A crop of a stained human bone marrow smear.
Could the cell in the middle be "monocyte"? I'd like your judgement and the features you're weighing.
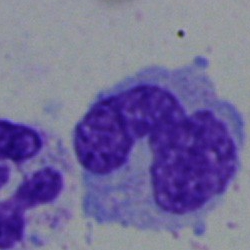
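The deciding item is the cytoplasm, pale greyish blue and filling the notch of the nucleus.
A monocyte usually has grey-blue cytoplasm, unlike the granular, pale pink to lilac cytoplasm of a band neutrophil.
So the name monocyte fits, and band neutrophil does not. Remaining items: the nucleus is deeply indented into a horseshoe whose opening faces downward.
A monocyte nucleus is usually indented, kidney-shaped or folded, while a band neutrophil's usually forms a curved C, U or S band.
This horseshoe therefore suits either name. No distinct nucleoli can be seen, and the outline is irregular and ragged rather than smoothly round.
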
